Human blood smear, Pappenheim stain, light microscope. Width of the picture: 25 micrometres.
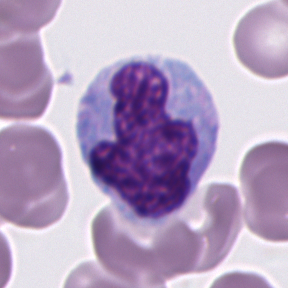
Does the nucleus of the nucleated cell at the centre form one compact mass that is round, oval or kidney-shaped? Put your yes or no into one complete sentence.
No, into separate lobes the nucleus of the cell is divided.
